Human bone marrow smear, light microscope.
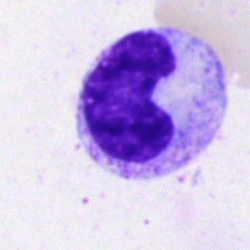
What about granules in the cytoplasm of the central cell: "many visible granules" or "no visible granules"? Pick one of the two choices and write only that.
Many visible granules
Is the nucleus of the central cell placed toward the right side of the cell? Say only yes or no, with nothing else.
No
